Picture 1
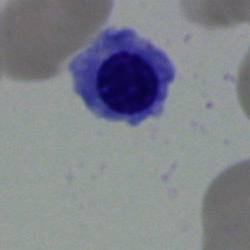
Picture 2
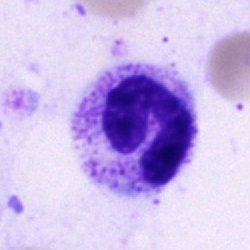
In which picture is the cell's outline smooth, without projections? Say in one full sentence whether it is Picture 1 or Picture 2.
In picture 2, the cell's outline is smooth, without projections.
